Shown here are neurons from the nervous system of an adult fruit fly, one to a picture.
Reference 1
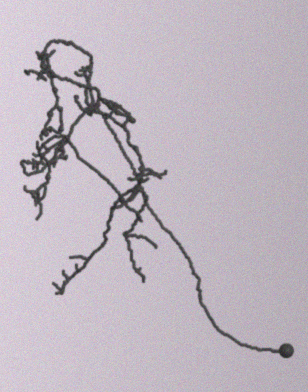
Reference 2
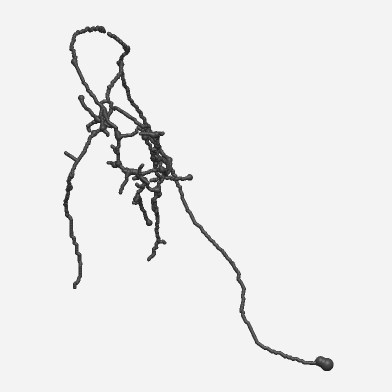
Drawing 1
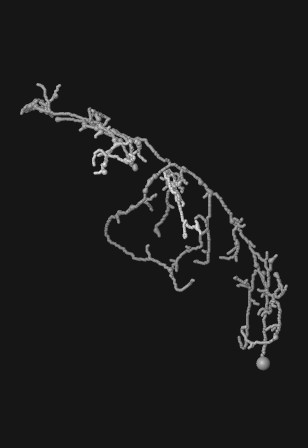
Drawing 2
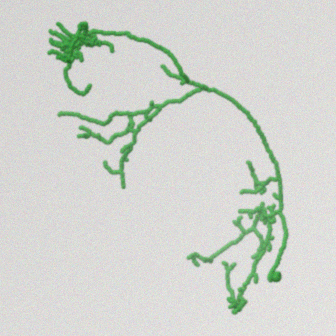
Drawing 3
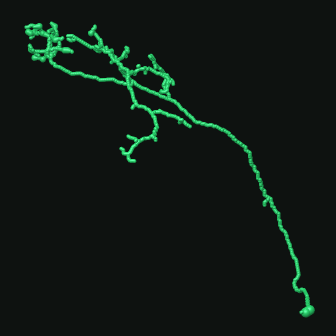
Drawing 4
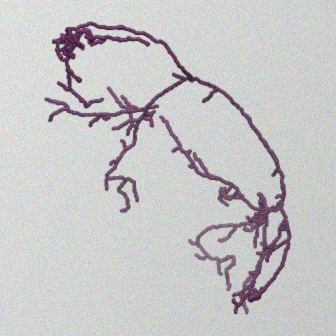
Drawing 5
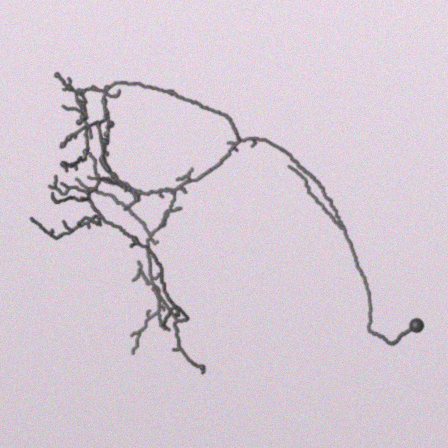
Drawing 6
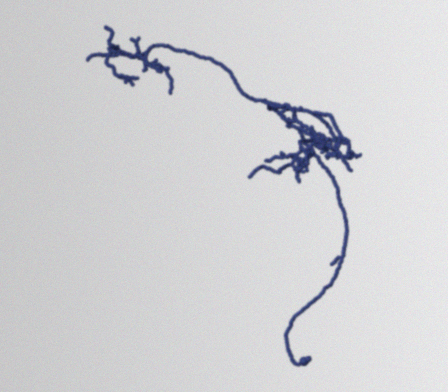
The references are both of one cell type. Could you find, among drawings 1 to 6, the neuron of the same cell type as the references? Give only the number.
5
